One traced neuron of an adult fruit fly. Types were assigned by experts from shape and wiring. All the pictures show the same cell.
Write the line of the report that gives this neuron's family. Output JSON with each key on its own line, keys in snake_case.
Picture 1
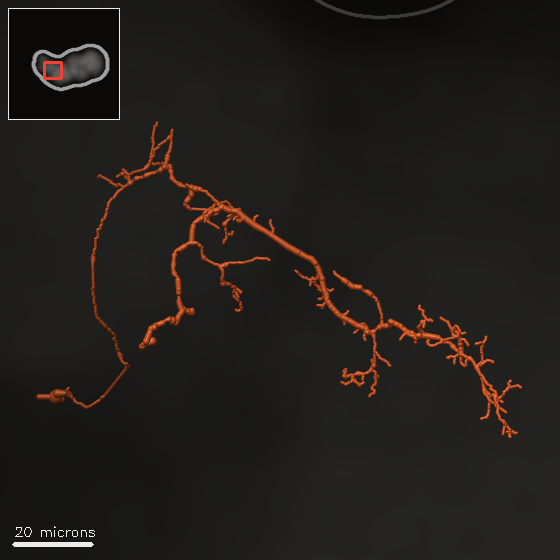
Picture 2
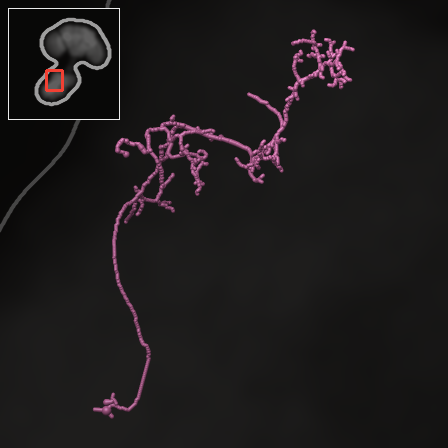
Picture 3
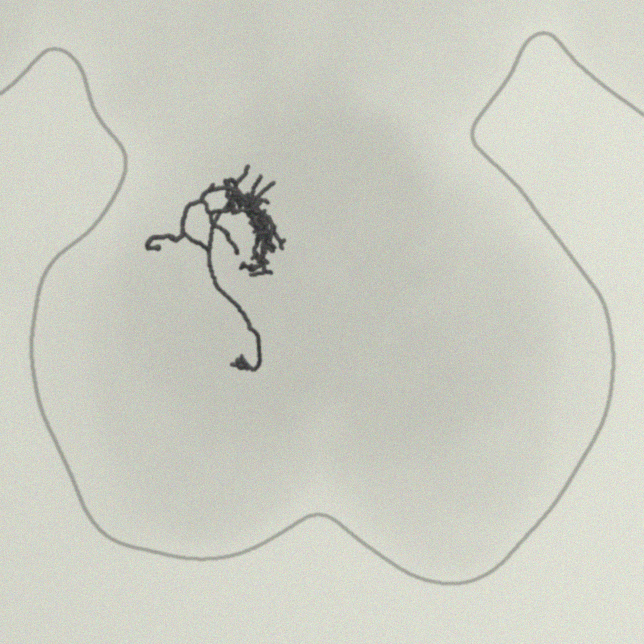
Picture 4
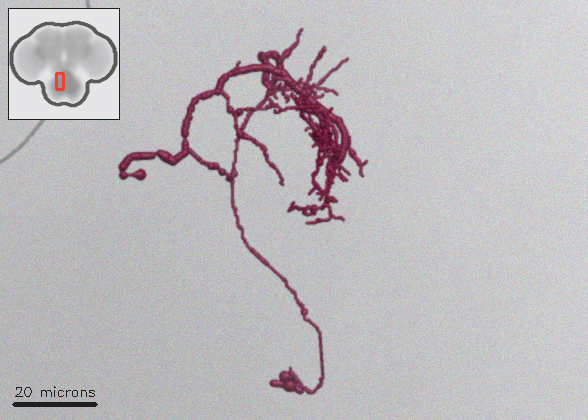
{
 "family": "hemilineage 03B"
}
